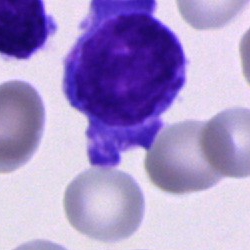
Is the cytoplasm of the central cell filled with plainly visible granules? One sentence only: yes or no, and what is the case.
No, granules are not seen anywhere in its cytoplasm.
